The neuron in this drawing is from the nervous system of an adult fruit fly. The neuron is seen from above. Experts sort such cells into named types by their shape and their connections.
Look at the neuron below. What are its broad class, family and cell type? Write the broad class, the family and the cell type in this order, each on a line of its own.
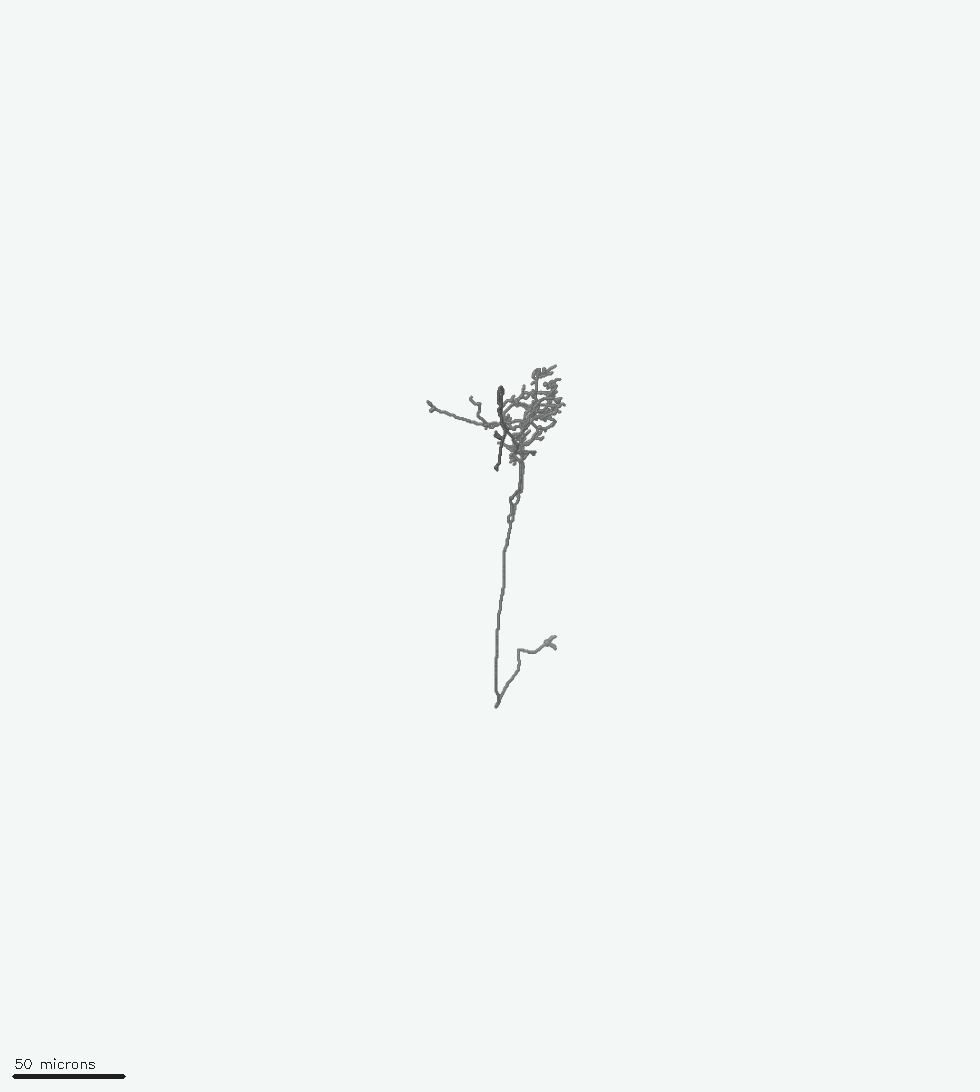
central-brain intrinsic neuron
hemilineage LB5
PRW042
